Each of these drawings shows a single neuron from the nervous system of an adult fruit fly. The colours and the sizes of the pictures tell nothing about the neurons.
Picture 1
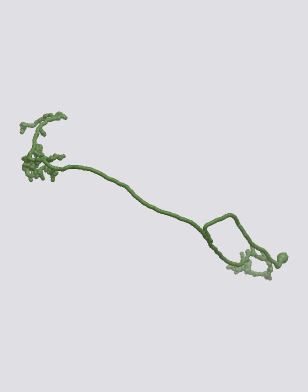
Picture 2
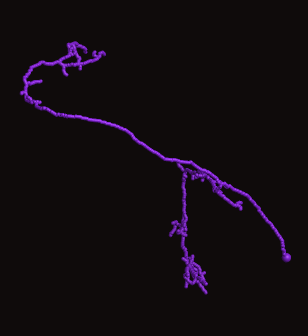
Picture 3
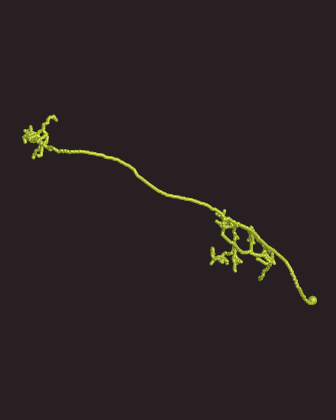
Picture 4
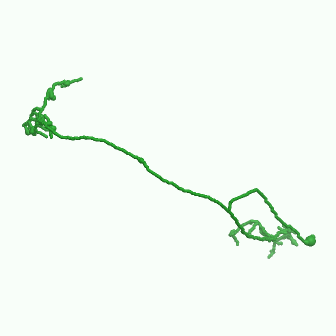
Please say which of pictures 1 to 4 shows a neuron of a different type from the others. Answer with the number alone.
2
